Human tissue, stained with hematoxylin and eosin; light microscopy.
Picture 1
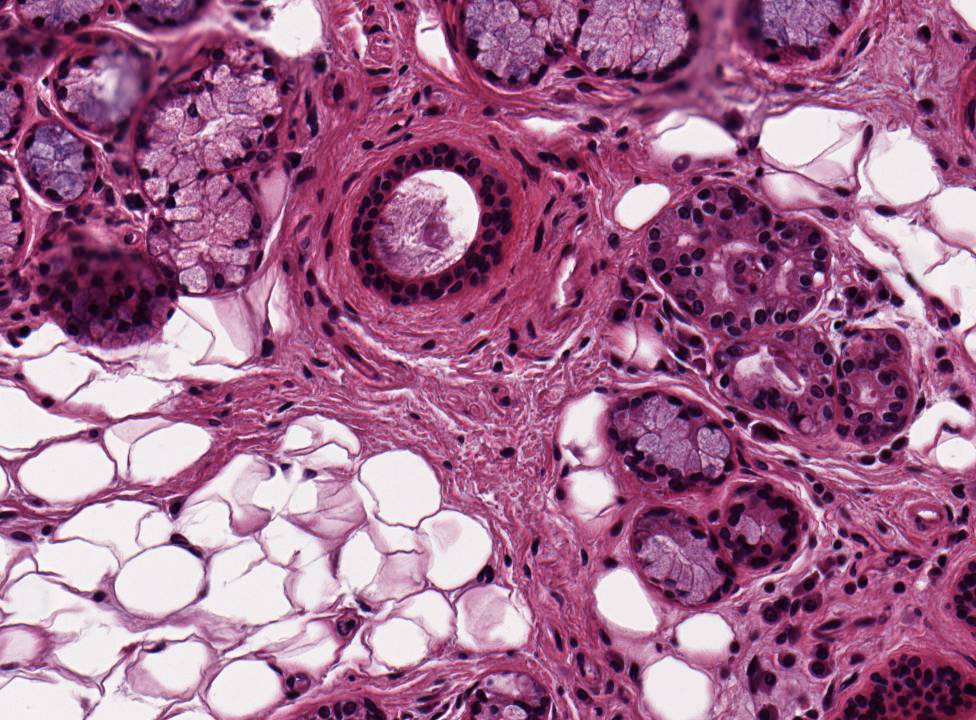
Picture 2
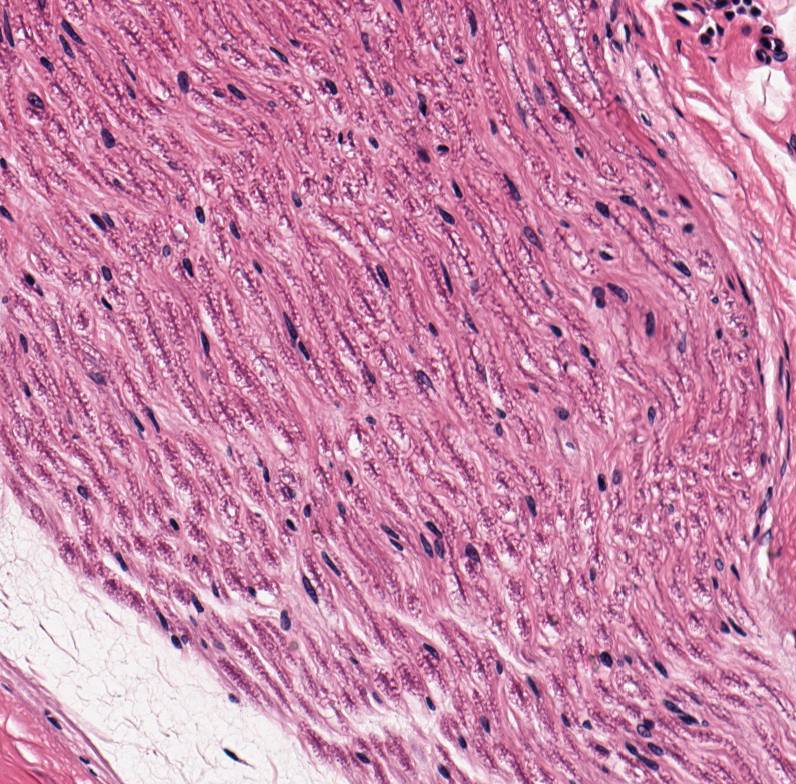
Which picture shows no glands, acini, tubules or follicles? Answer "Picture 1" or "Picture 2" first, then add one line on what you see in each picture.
Picture 2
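Picture 1: Glandular acini occupy the upper left and right of the field, while fat fills the lower left.
Picture 2: No epithelium or glands are present in the field.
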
